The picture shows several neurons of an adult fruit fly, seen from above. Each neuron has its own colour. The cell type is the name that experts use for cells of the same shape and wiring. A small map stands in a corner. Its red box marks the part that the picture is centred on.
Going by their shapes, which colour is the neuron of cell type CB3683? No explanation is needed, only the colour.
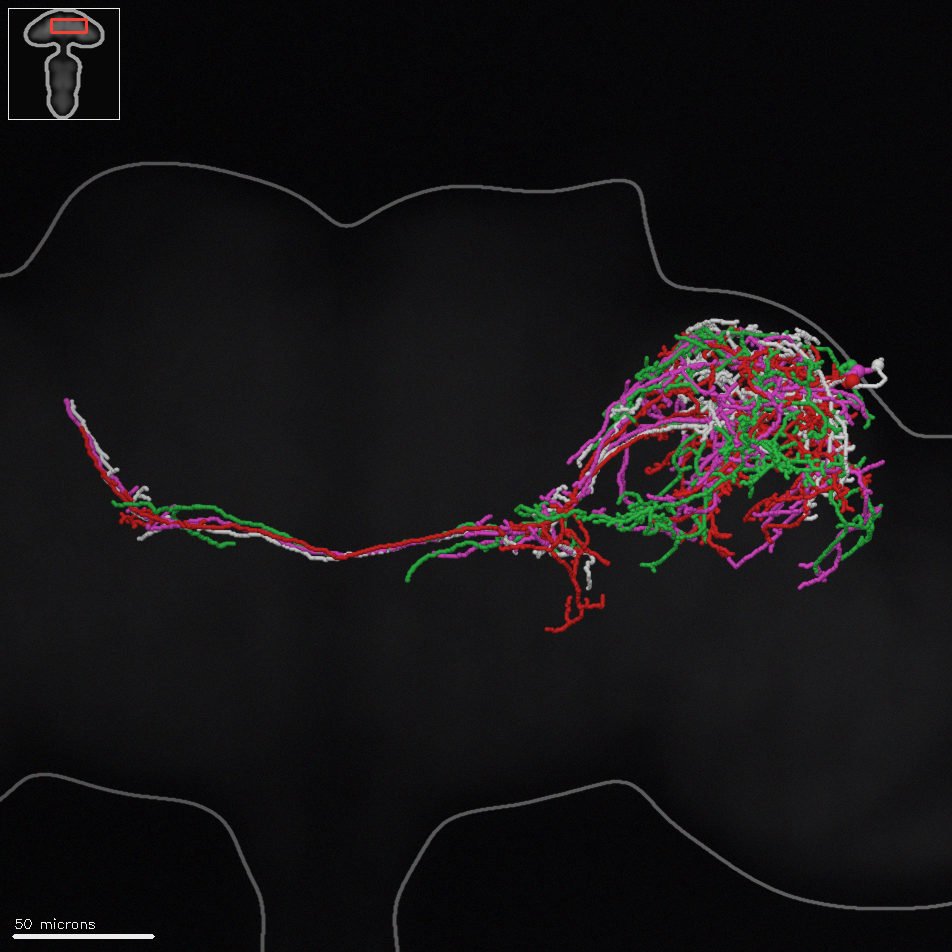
magenta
